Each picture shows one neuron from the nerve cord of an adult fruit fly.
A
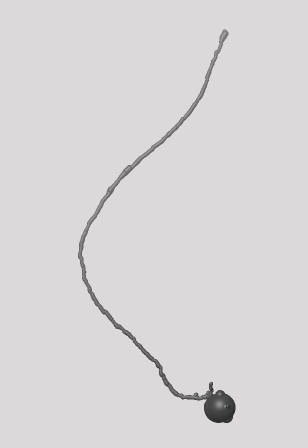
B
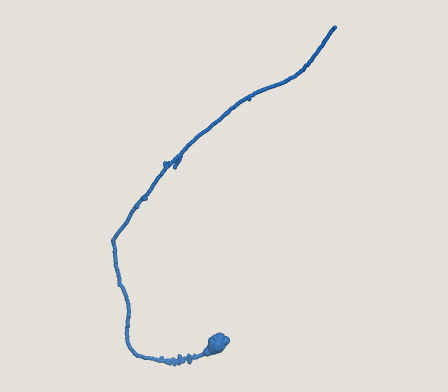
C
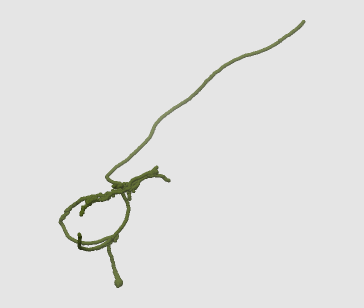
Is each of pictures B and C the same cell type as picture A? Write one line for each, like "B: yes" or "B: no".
B: yes
C: no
